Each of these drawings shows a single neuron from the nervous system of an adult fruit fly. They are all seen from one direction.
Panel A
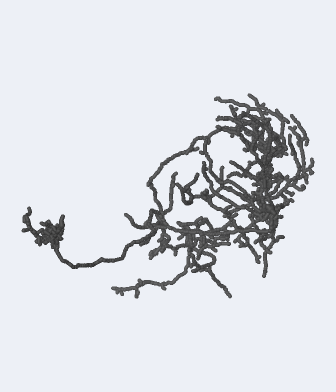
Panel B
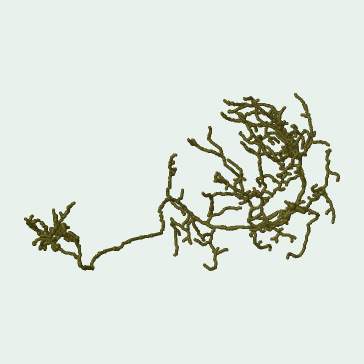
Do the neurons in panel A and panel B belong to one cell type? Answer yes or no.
yes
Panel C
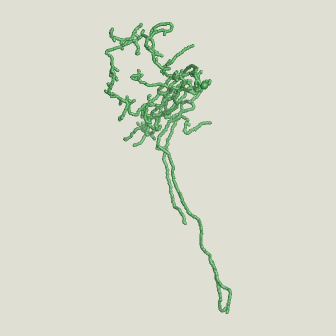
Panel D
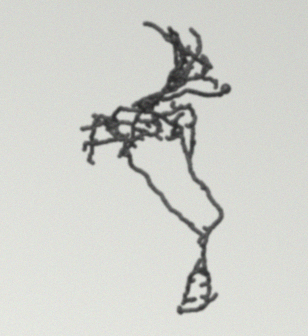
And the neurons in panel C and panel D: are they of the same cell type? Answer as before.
yes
